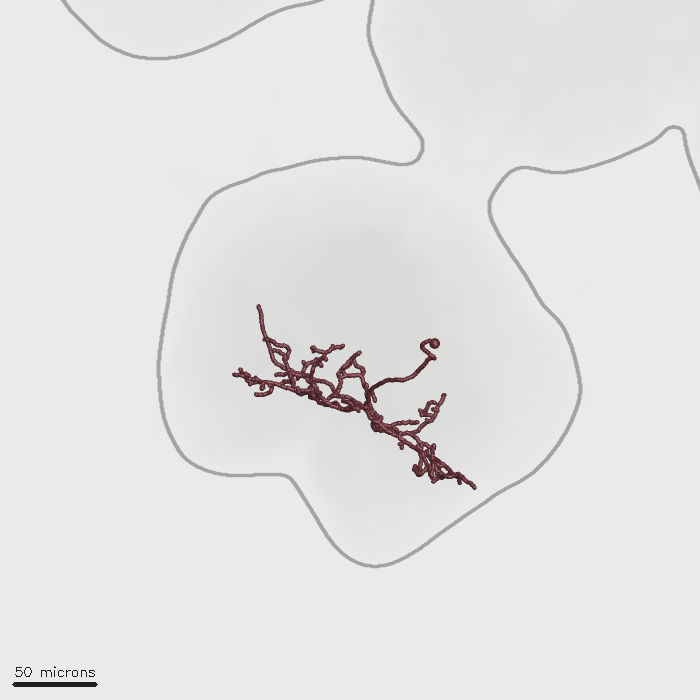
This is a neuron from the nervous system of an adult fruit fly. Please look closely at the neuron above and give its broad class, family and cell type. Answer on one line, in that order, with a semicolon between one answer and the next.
nerve-cord intrinsic neuron; hemilineage 09B; IN09B049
